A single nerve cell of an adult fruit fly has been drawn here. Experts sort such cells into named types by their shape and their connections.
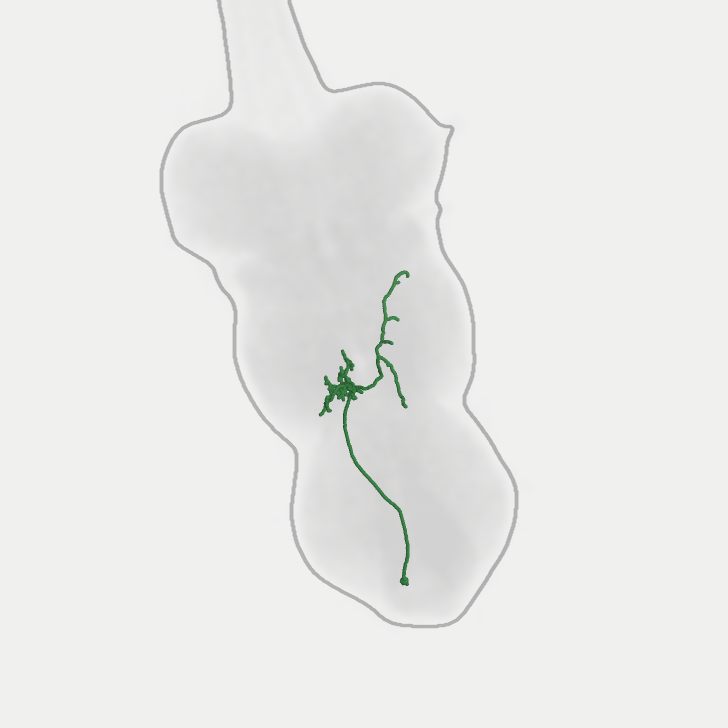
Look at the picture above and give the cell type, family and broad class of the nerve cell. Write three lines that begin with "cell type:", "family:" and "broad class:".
cell type: IN06A124
family: hemilineage 06A
broad class: nerve-cord intrinsic neuron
